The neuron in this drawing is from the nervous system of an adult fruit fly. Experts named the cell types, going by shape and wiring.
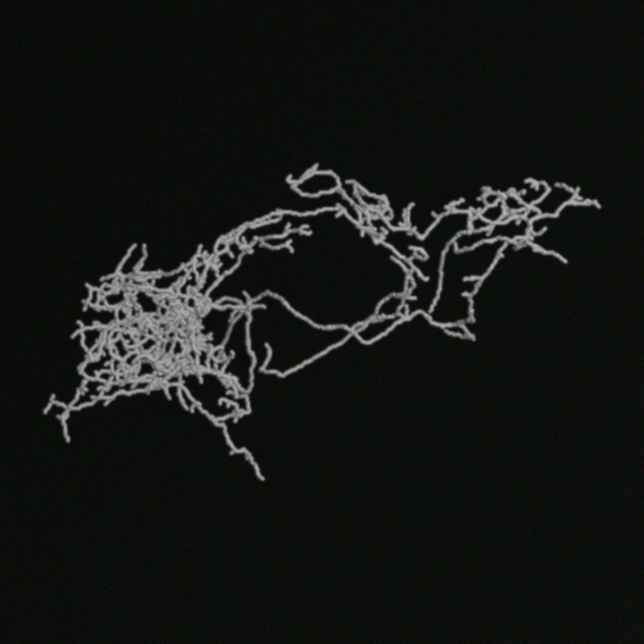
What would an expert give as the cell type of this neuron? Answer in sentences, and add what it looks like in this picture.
It is of cell type pC1_18b. This is a central-brain intrinsic neuron. As drawn here it is wider than it is tall.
